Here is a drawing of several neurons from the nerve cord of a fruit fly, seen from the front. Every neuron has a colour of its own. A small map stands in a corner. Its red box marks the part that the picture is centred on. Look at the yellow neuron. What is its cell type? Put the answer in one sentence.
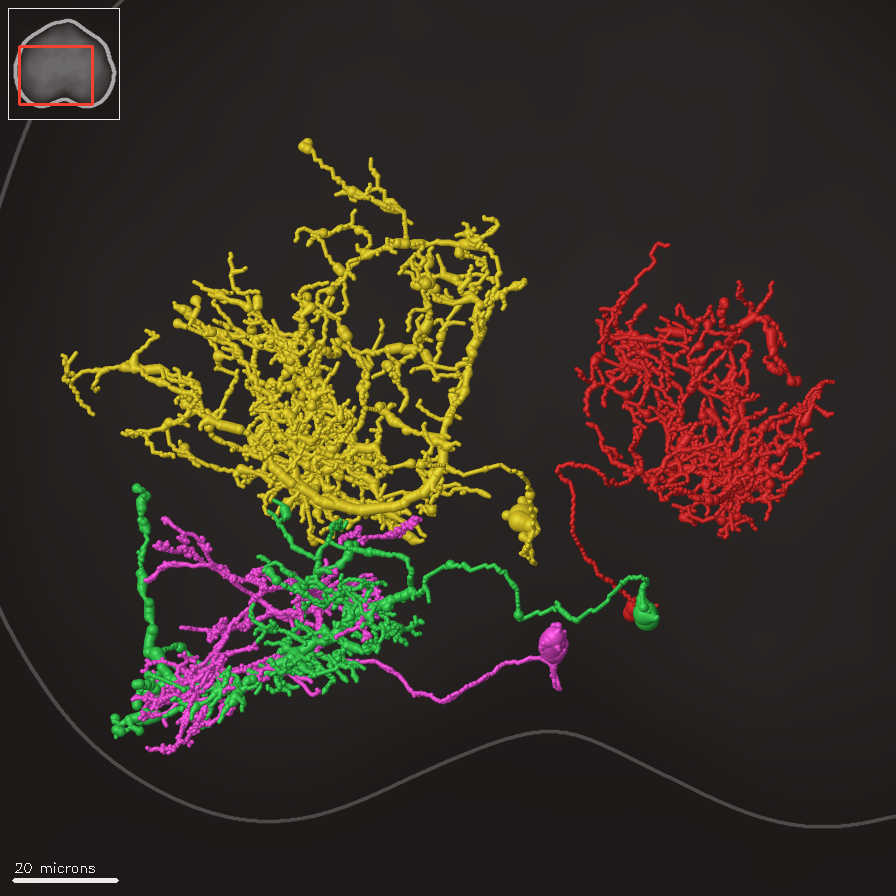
The cell type is IN14A010.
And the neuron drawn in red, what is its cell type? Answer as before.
The cell type is IN14A024.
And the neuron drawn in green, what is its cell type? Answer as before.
The cell type is IN14A015.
